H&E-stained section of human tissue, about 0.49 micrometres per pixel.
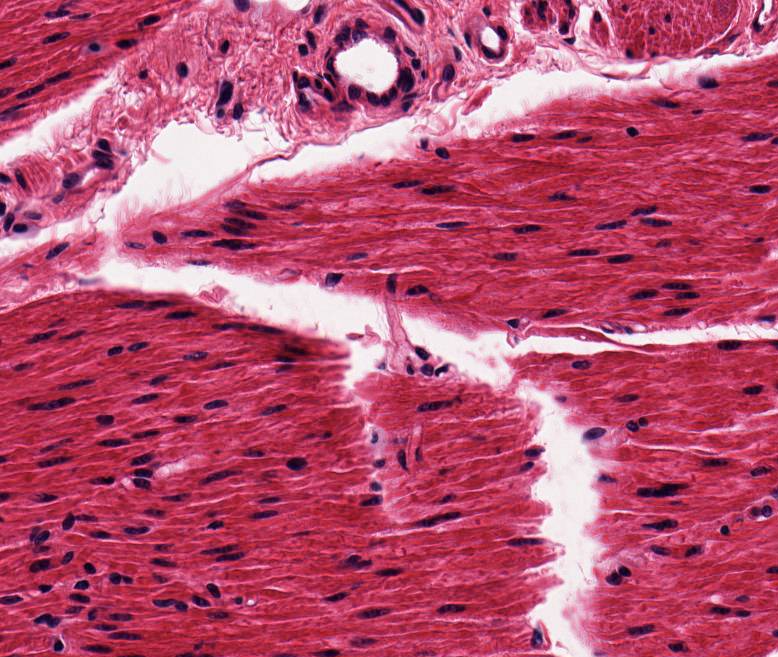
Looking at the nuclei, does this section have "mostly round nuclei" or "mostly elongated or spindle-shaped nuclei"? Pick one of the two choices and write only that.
Mostly elongated or spindle-shaped nuclei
